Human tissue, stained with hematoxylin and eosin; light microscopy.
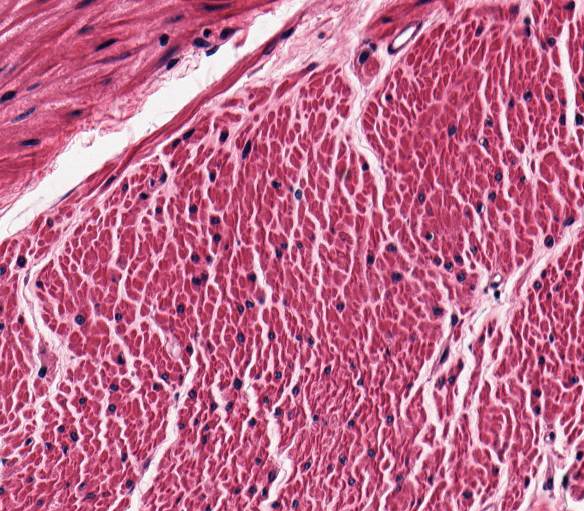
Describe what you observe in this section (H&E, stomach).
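Muscle fibres, mostly cut in cross-section; a strip of lengthwise-cut fibres crosses the top-left corner. In that strip, nuclei elongated, parallel to the fibres. Cross-cut fibres: small pink polygonal profiles, any nucleus present sitting centrally. Fibre cytoplasm densely, evenly stained deep pink.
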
